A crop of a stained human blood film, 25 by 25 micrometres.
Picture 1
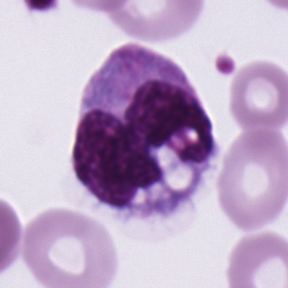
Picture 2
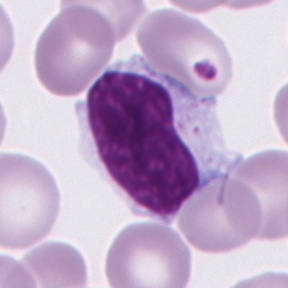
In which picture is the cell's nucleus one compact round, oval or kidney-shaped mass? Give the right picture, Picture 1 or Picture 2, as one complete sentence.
It is the cell in picture 2 whose nucleus is one compact round, oval or kidney-shaped mass.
